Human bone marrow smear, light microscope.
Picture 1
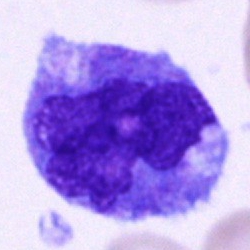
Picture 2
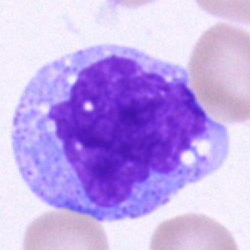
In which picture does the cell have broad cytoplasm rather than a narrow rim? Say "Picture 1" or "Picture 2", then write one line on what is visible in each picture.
Picture 2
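What picture 1 shows: The nucleus fills most of the cell.
What picture 2 shows: The cytoplasm is plentiful and pale grey-blue.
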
